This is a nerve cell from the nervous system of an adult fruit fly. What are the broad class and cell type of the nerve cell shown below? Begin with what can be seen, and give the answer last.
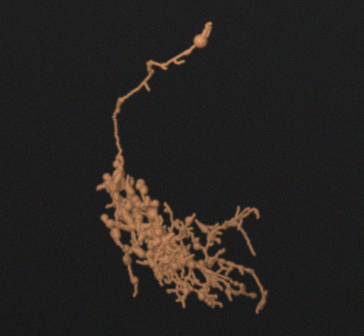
The cell body can be seen at the top of the picture. The picture shows dozens of branch ends. It is a central-brain intrinsic neuron. The cell type is GNG393.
